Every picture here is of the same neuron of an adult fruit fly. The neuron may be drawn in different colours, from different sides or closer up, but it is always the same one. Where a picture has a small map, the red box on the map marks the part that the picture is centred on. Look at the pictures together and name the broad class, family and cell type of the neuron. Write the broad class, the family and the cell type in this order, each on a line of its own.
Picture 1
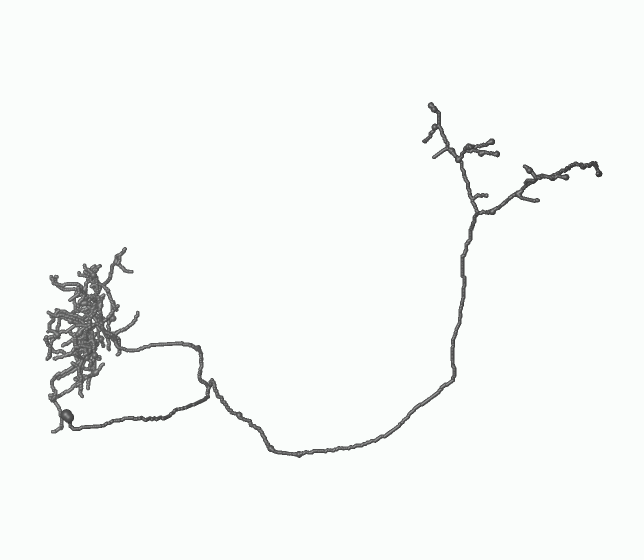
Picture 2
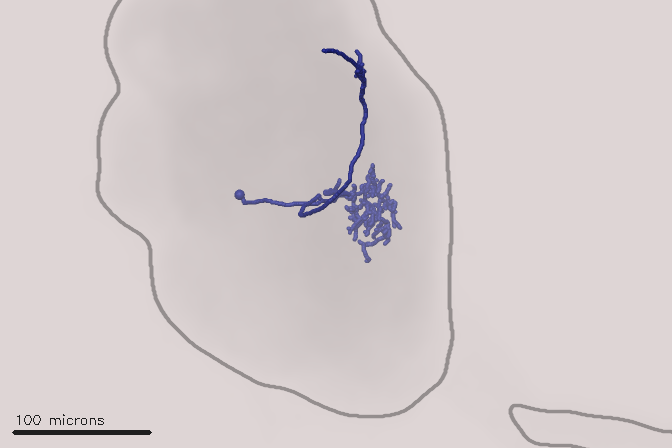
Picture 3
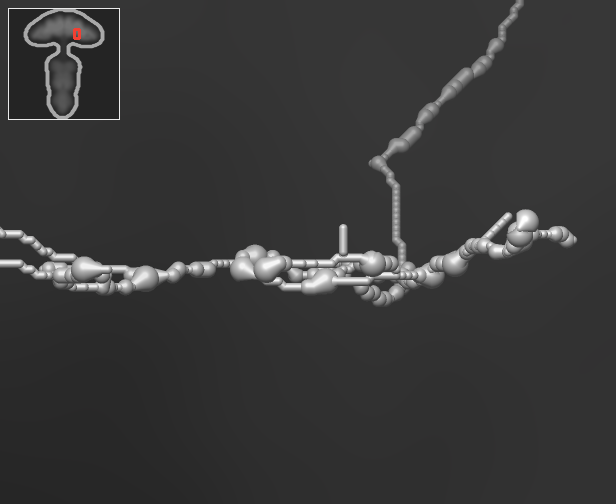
visual projection neuron
MeVP
MeVP12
